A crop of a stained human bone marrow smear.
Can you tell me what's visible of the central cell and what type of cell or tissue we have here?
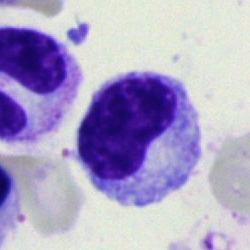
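Start with the outline: roughly round, with a slightly uneven, bumpy edge. Now the nucleus, which is kidney-shaped, has its indentation on the lower right side and sits toward the upper left of the cell. Look closely and you will find no nucleoli. The cell is a metamyelocyte.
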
